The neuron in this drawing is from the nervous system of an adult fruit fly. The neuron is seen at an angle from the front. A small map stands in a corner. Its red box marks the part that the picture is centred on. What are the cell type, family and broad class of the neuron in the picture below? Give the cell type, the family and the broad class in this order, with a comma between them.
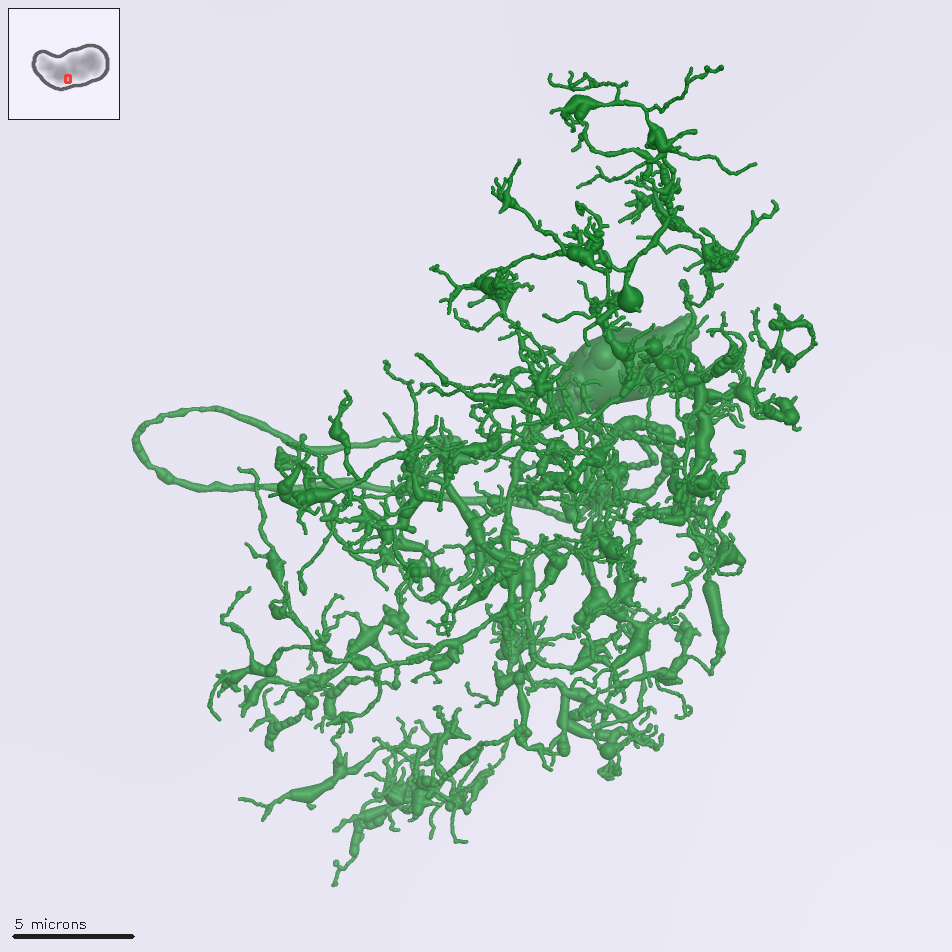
Pm1, Pm, optic-lobe intrinsic neuron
